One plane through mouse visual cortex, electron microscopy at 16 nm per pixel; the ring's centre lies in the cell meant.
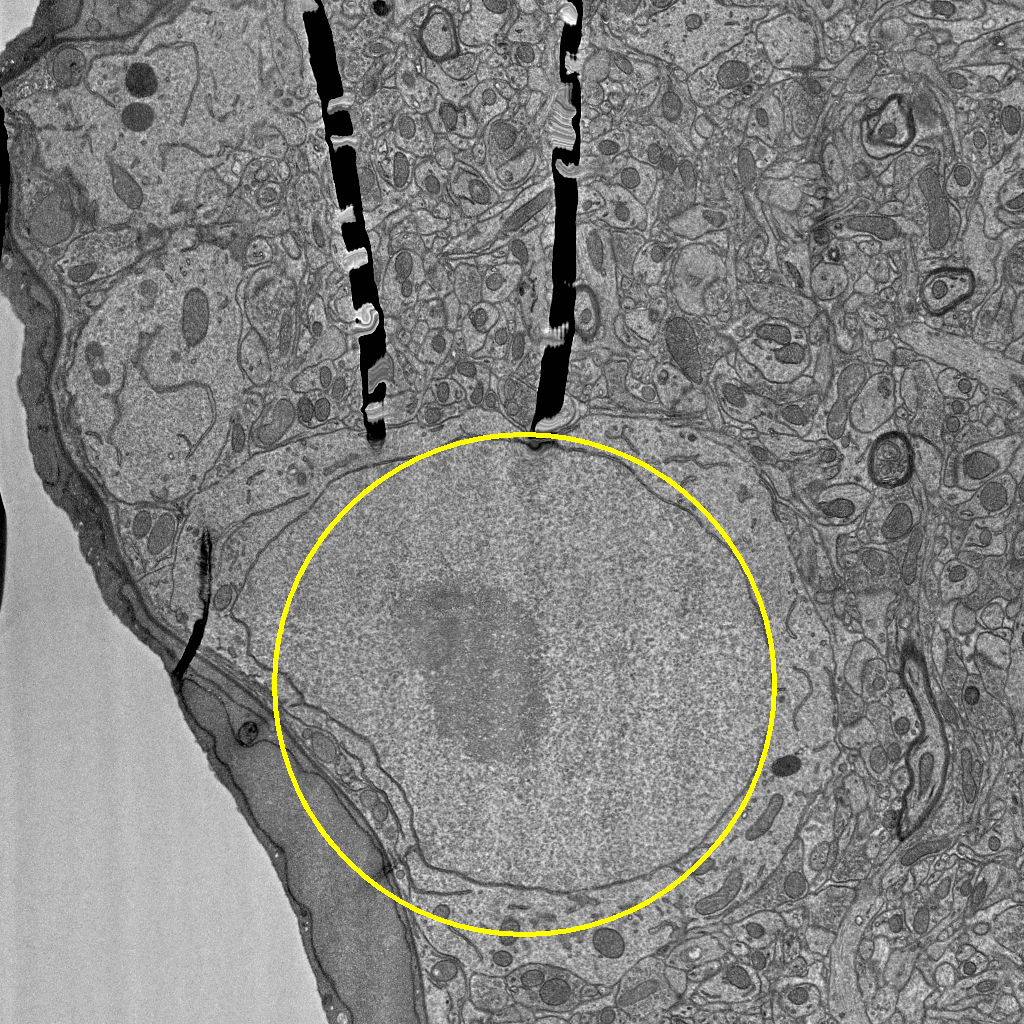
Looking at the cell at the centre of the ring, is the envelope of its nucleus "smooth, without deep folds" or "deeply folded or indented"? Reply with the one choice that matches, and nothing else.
Smooth, without deep folds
